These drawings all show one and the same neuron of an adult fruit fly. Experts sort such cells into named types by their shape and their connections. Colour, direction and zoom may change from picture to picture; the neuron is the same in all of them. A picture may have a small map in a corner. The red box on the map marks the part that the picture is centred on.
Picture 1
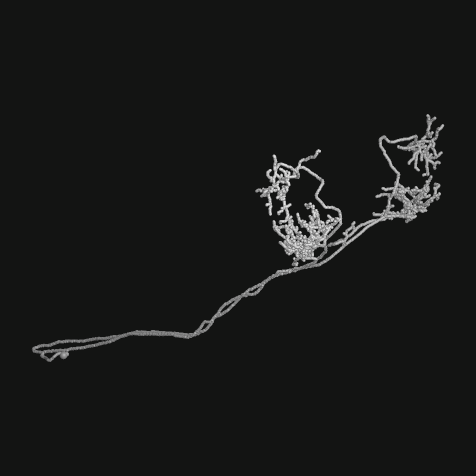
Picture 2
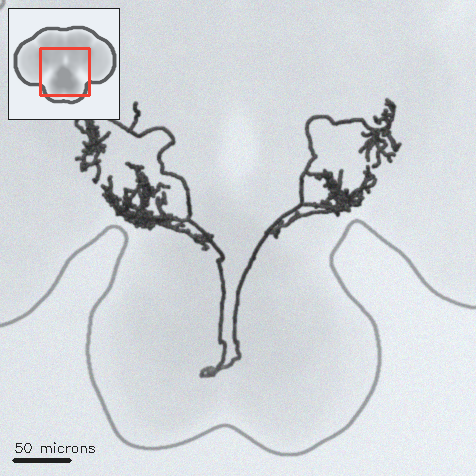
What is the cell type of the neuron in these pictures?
AN01A086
